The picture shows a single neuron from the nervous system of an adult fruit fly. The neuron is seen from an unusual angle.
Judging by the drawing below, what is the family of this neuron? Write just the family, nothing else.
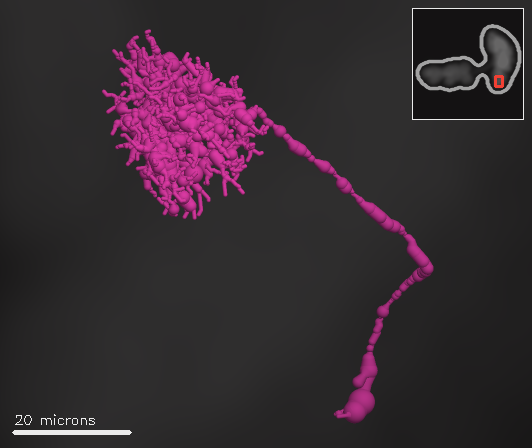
Pm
